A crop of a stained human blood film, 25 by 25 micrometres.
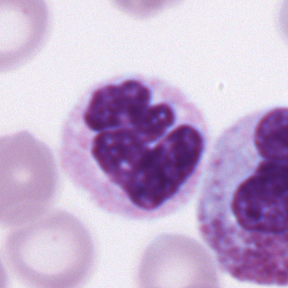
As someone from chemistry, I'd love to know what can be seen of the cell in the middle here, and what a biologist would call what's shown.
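Look at the nucleus first: no distinct nucleoli in it. Around it runs a pale pink rim of cytoplasm with fine, faint pinkish granules and no vacuoles. This one's a segmented neutrophil.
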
